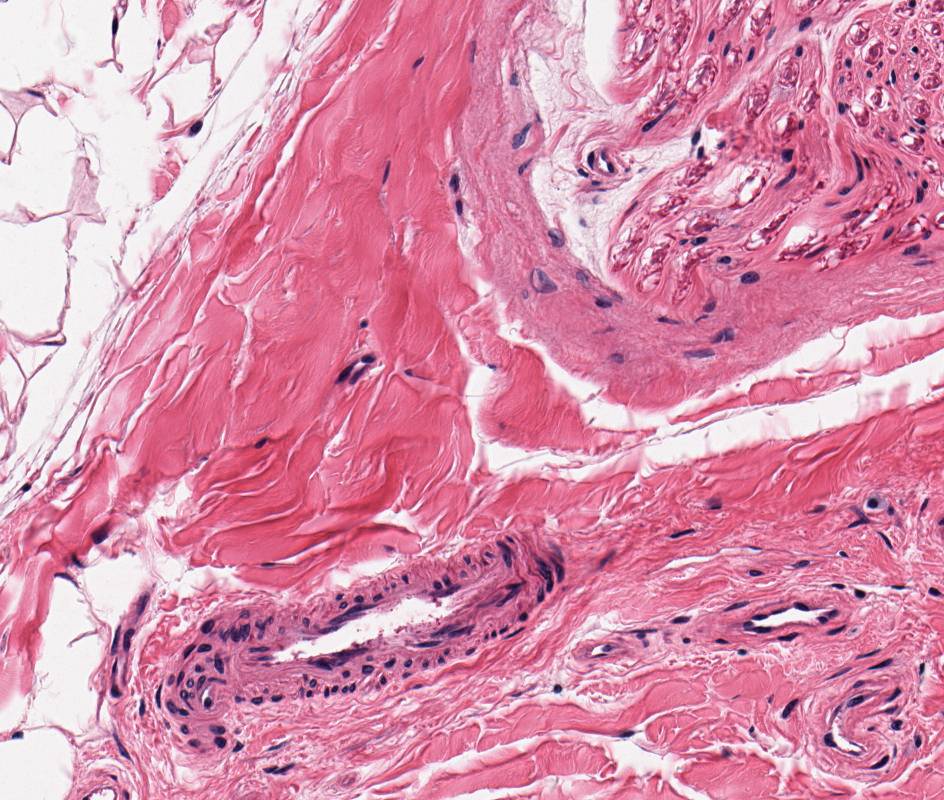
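Tibial nerve. Dense, wavy, strongly eosinophilic collagen bundles take up most of the left and central field, their sparse nuclei thin and dark. Across the upper right arches a curved band of paler, faintly bluish-pink tissue with scattered oval nuclei. In the upper right corner lie many small round profiles cut in cross-section, each with a central dot.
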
